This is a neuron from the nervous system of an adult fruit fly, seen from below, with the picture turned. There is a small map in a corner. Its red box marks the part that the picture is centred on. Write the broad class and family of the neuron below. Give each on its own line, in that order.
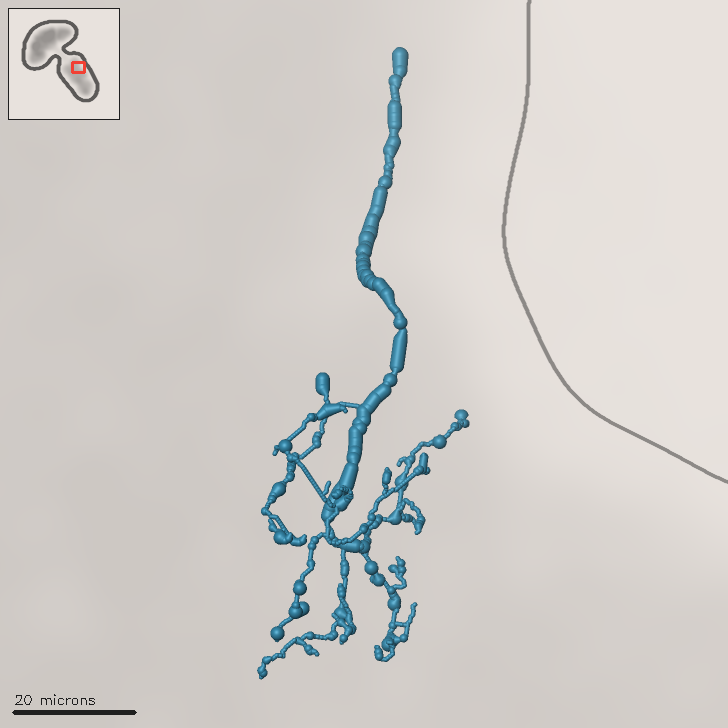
sensory neuron entering the nerve cord
class mechanosensory tactile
